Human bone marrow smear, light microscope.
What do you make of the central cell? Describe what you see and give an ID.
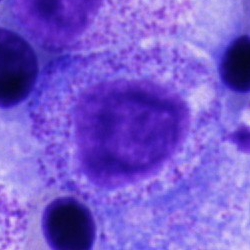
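Near the centre of the cell lies the nucleus, surrounded by abundant cytoplasm that forms a wide rim. The cytoplasm is pale blue-lilac, and its granules leave the nucleus unobscured. The cell is a promyelocyte.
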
